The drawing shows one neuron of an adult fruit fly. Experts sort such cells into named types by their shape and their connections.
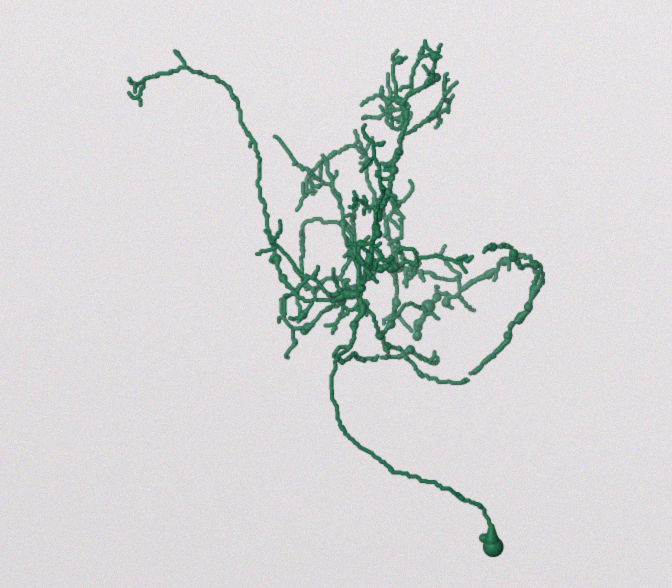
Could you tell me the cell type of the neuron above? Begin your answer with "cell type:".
cell type: IN20A.22A024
